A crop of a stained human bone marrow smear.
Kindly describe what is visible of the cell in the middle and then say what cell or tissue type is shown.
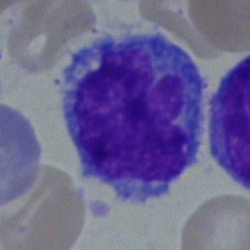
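The nucleus fills most of the cell and is folded into lobes, with clefts opening toward its right side. A narrow rim of blue cytoplasm with a fine, grainy texture surrounds it. The cell is a monocyte.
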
